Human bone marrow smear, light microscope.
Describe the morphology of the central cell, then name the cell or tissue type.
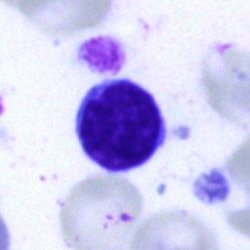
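The cell has a smooth, round outline. Its chromatin is dense, dark purple-blue and coarsely clumped. Only a very thin rim of cytoplasm is visible around the nucleus, and this cytoplasm contains no visible granules. The cell is a lymphocyte.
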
